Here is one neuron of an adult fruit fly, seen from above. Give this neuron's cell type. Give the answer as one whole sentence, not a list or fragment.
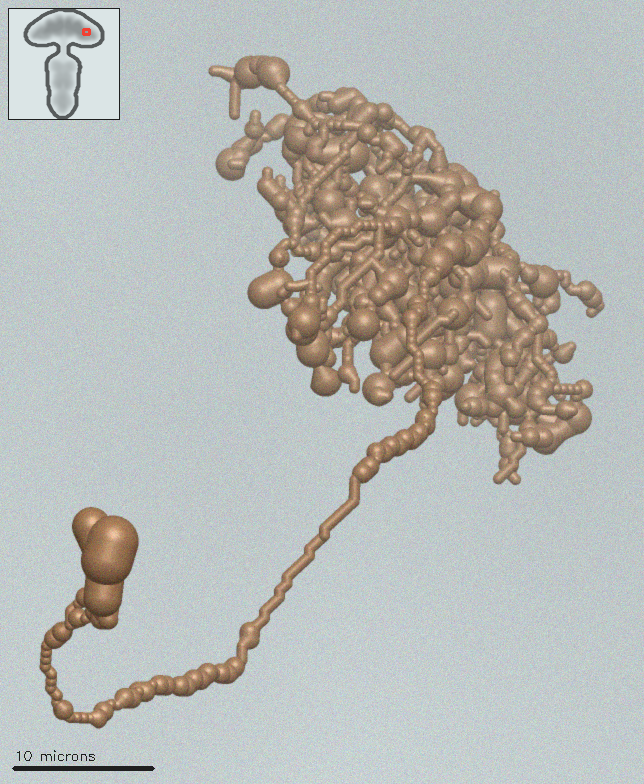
It is Pm2a that names the cell type of this neuron.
